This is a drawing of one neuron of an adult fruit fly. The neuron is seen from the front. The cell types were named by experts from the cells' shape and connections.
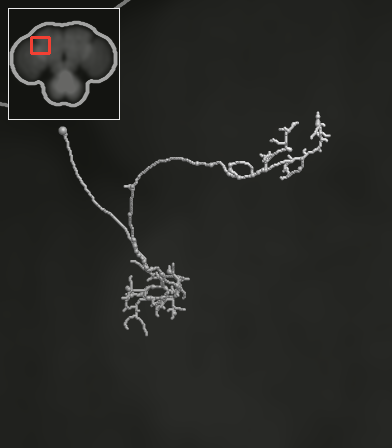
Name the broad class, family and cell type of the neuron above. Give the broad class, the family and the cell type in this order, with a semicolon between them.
visual projection neuron; hemilineage VPNd2; LC10d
